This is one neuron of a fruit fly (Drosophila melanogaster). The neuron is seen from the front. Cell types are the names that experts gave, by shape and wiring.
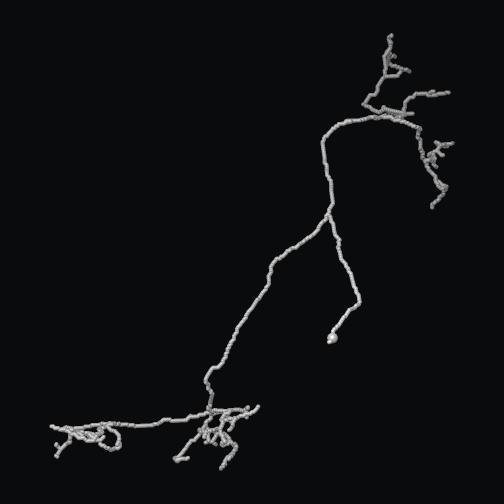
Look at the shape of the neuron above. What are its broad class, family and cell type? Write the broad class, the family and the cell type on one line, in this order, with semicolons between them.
central-brain intrinsic neuron; class DAN; PAM04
